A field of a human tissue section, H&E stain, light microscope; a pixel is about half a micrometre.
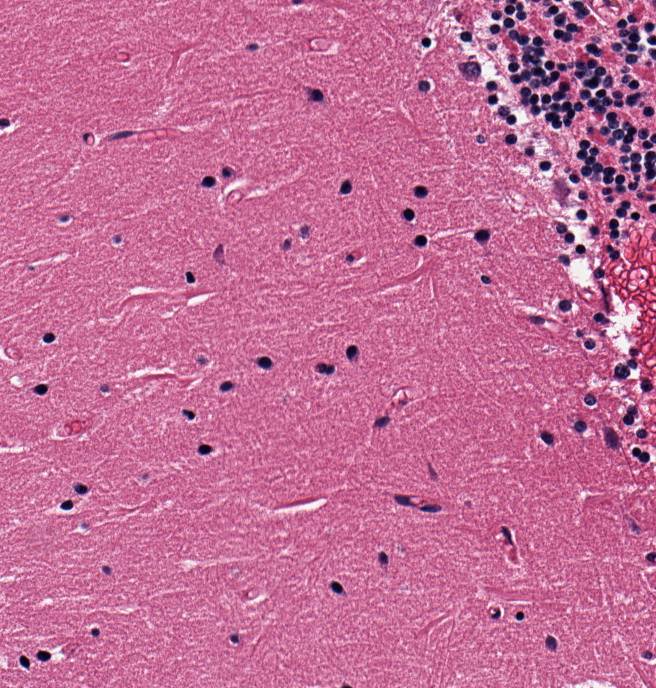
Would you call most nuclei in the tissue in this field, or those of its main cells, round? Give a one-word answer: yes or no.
Yes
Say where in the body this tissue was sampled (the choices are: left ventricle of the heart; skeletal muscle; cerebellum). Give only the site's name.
cerebellum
